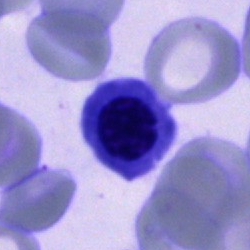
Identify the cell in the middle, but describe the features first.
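The outline is slightly irregular and angular, not smoothly round. The nucleus fills most of the cell, with dense, dark, clumped chromatin. Around it is a moderate rim of deep blue cytoplasm, and I see no vacuoles there. This one is an erythroblast.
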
